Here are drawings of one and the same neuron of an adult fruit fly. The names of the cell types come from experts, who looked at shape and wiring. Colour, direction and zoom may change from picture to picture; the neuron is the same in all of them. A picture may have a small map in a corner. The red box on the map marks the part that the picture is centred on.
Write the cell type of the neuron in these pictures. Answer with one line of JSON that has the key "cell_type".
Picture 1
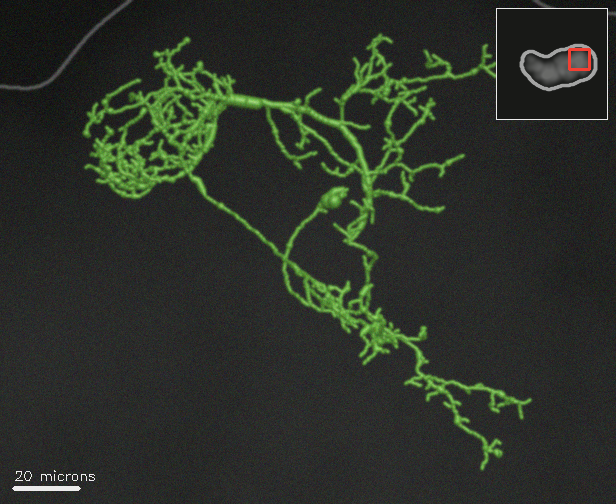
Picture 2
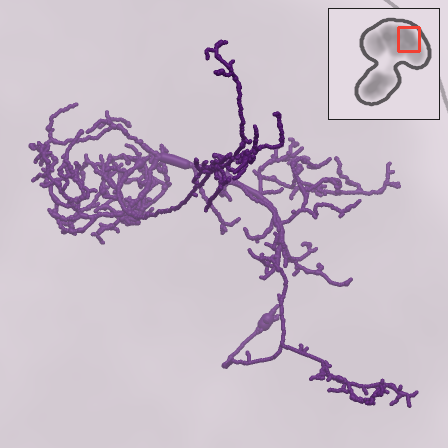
{"cell_type": "MB-C1"}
